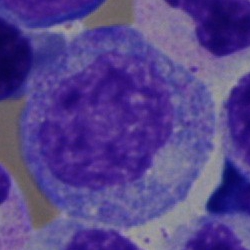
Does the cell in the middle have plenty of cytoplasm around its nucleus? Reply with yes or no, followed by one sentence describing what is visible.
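Yes. The cytoplasm forms a broad rim around the nucleus.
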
